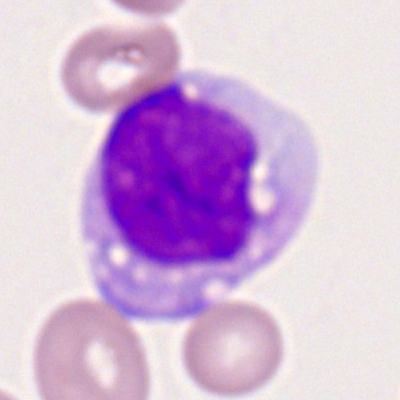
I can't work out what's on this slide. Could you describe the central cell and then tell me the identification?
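In this one the nucleus sits toward the upper left of the cell. A moderate rim of pale blue cytoplasm is widest below and to the right of it, holding several small clear vacuoles and no distinct granules. It's a monocyte.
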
